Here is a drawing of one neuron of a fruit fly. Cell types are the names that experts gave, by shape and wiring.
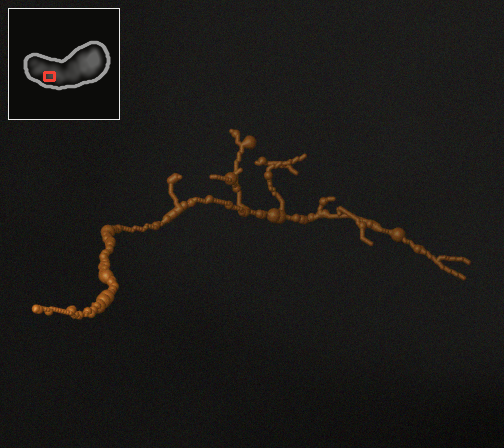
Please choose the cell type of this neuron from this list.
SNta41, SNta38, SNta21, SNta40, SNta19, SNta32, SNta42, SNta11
SNta19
